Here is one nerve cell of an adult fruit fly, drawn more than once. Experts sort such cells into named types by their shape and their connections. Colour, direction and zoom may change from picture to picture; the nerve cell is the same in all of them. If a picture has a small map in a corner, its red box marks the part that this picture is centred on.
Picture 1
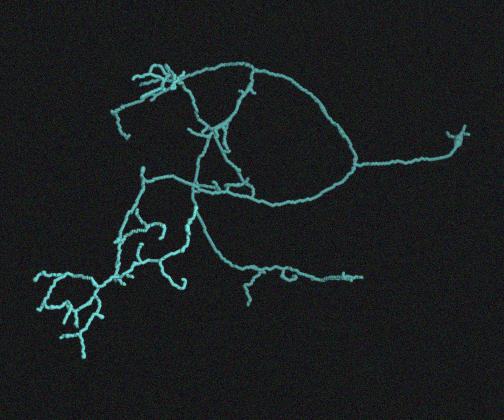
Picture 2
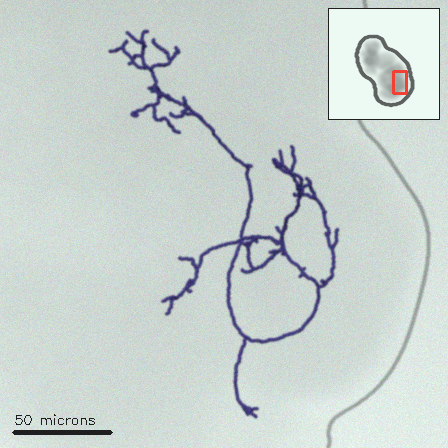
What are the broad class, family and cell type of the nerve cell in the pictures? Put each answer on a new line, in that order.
central-brain intrinsic neuron
hemilineage AOTUv3_dorsal
SMP016_a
